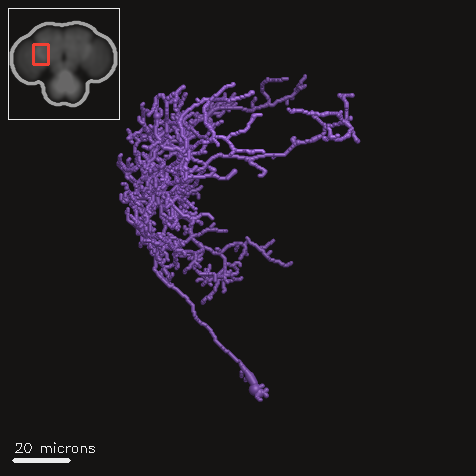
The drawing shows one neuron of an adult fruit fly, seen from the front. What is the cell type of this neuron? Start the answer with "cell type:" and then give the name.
cell type: AVLP331a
